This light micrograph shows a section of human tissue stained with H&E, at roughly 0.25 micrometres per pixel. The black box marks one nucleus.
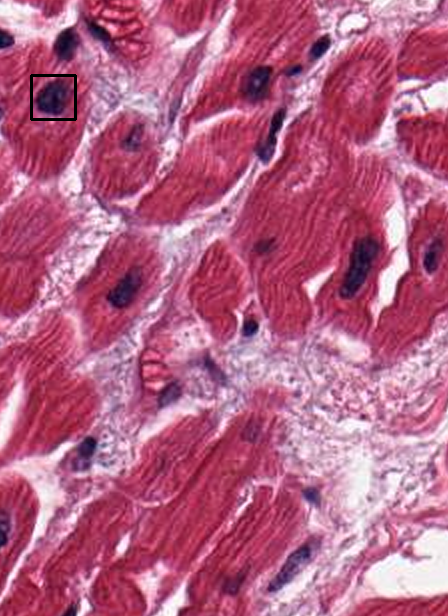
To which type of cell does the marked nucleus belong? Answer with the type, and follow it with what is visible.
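This is a cardiomyocyte. The nucleus is dark purple and roughly oval, with a slightly irregular edge. The nucleus lies well inside the cell, with cytoplasm surrounding it on all sides. The cytoplasm is deep pink-red and is crossed by fine, parallel streaks. On its right side the cell borders pale, loose, wispy tissue.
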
